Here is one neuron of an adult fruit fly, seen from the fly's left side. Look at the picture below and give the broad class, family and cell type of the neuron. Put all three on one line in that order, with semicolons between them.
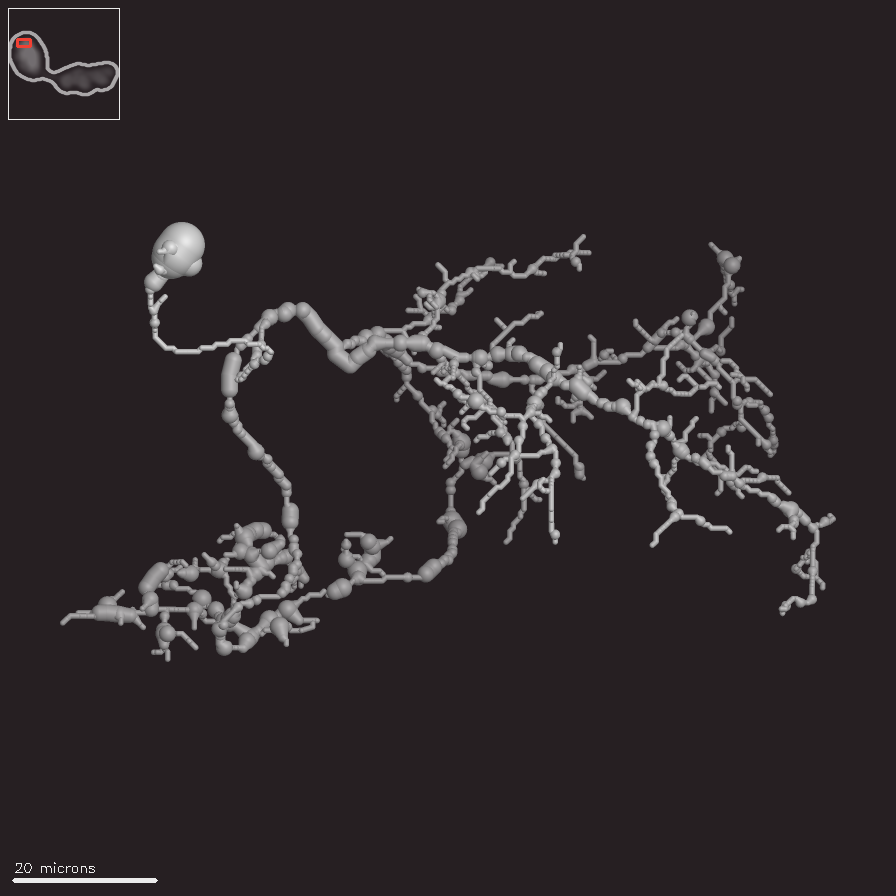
central-brain intrinsic neuron; hemilineage SMPad3; SMP119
